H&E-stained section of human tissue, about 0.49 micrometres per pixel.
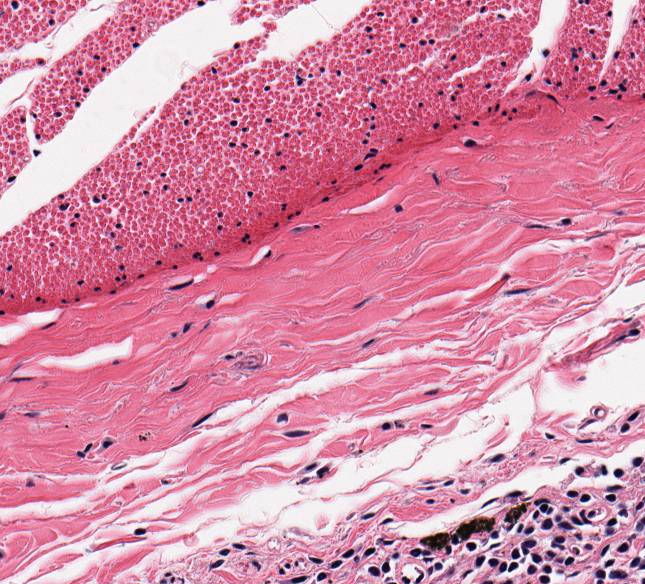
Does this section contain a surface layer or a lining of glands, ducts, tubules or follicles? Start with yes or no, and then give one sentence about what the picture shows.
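No. No epithelial surface is present anywhere in the field.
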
